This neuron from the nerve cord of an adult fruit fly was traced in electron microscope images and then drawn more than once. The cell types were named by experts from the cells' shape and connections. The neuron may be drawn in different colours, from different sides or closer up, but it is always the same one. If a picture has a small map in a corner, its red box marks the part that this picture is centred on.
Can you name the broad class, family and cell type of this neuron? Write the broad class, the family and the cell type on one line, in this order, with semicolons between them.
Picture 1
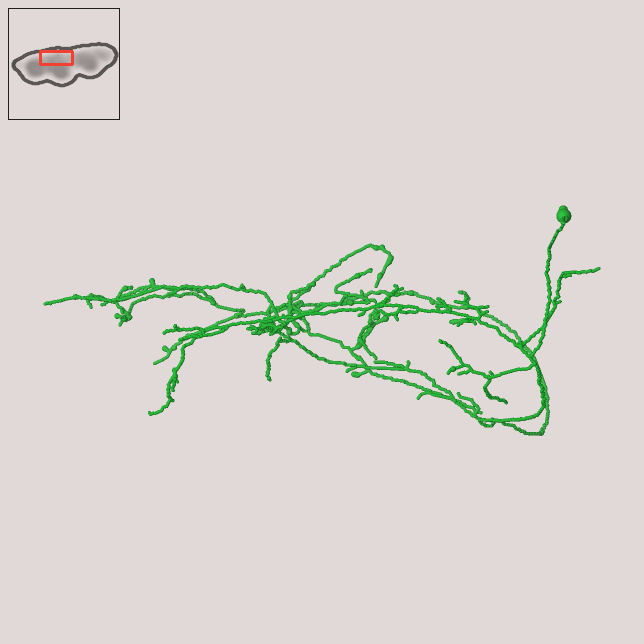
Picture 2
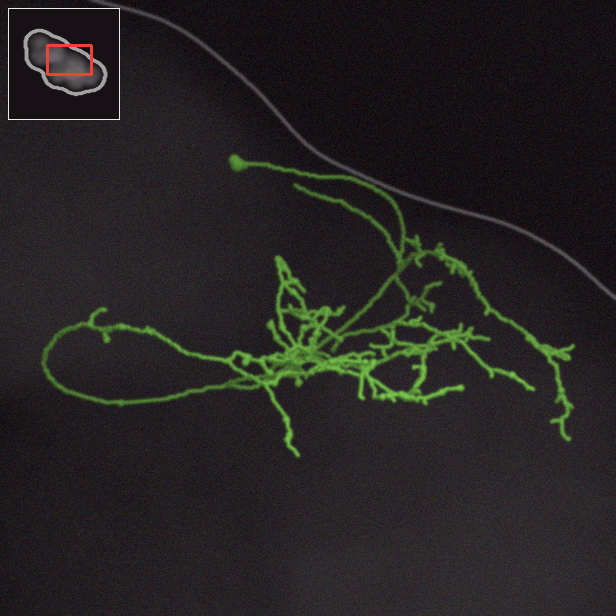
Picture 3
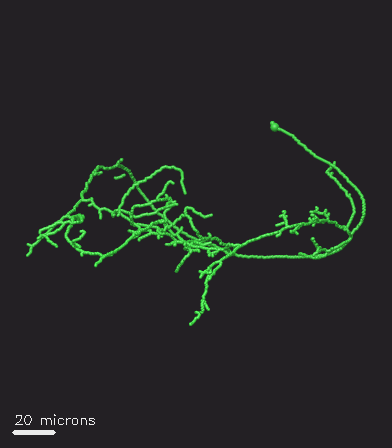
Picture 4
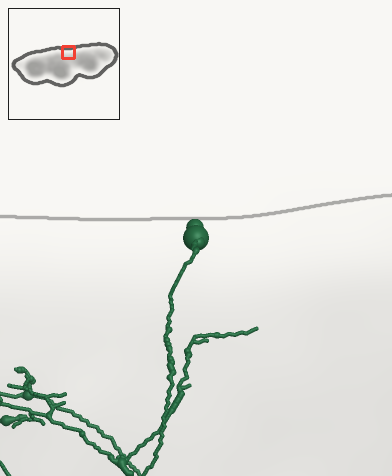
nerve-cord intrinsic neuron; hemilineage 19B; IN19B088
